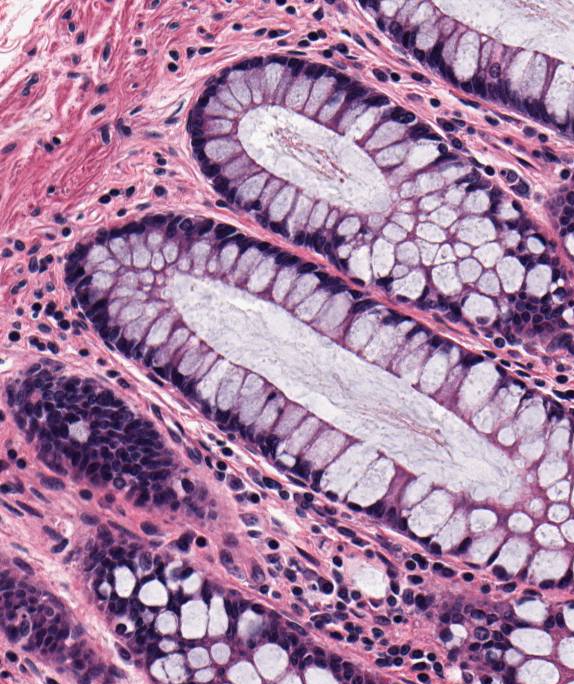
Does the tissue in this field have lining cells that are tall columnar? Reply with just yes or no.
Yes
